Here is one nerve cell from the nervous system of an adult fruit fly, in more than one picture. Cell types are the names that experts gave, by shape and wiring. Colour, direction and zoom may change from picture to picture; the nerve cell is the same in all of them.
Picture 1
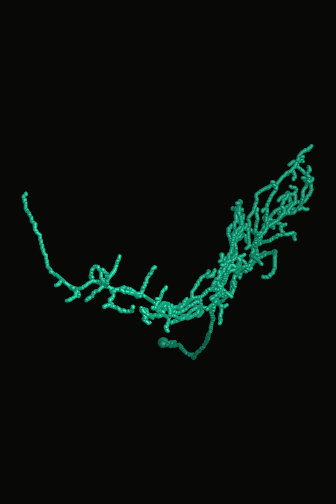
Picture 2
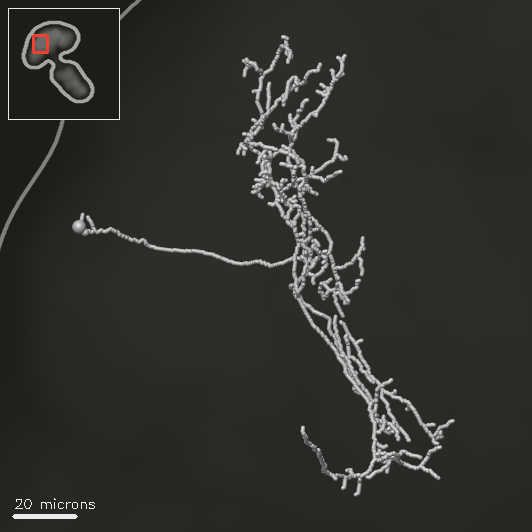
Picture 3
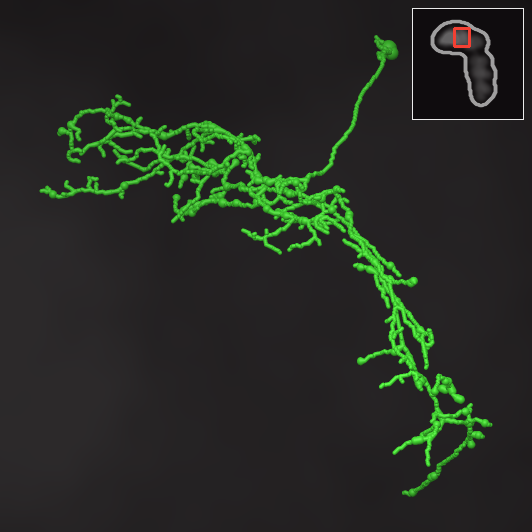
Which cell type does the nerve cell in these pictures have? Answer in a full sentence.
The cell type is WEDPN16_d.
